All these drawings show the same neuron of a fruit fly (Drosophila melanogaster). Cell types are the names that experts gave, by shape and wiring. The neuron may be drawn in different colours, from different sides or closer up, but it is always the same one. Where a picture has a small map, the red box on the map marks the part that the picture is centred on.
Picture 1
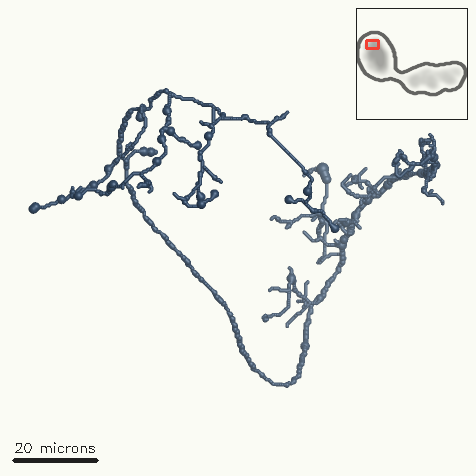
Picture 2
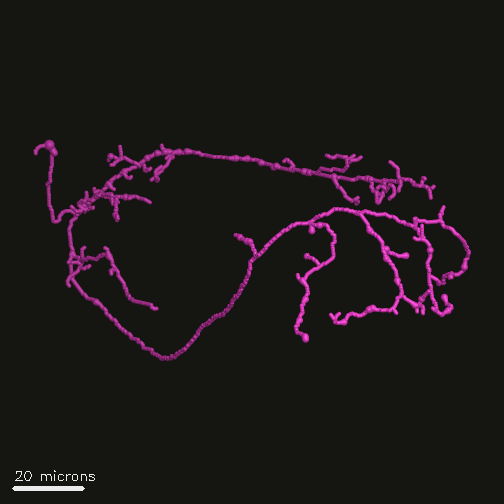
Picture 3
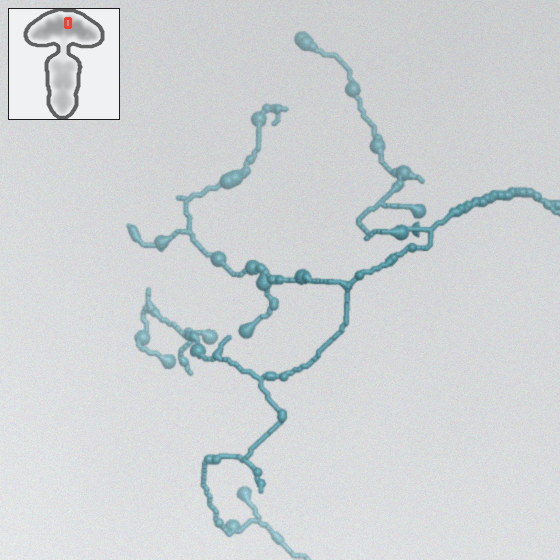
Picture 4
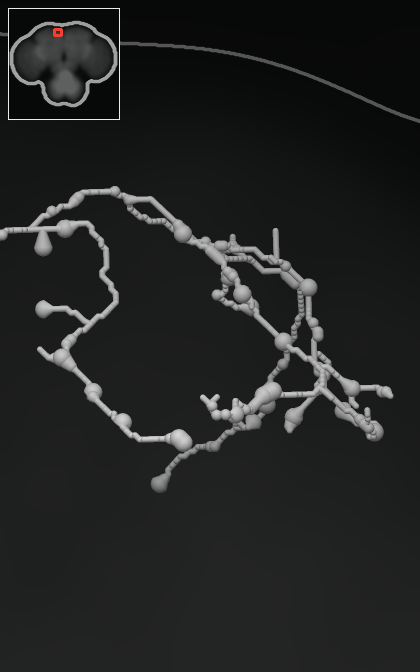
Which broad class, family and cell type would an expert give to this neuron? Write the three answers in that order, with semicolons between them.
central-brain intrinsic neuron; hemilineage LHl2_dorsal; LHAD1b1_b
